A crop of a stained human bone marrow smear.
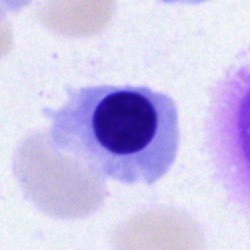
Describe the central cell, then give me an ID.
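Dense chromatin stains evenly dark purple throughout the nucleus. The nucleus lies off-centre toward the upper right, leaving a wider rim of cytoplasm on the left. This cytoplasm is pale blue-lavender. The cell outline is irregular, with ragged, frayed edges that are most marked on the left. The central cell is an erythroblast.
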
